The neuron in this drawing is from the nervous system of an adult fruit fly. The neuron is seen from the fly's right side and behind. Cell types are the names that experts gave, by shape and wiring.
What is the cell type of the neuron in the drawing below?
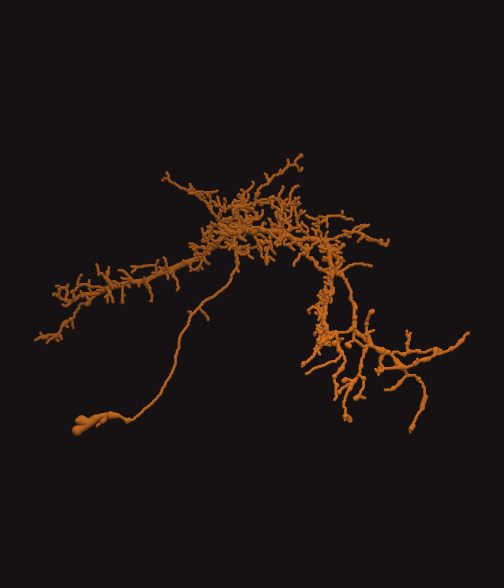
IN12B018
